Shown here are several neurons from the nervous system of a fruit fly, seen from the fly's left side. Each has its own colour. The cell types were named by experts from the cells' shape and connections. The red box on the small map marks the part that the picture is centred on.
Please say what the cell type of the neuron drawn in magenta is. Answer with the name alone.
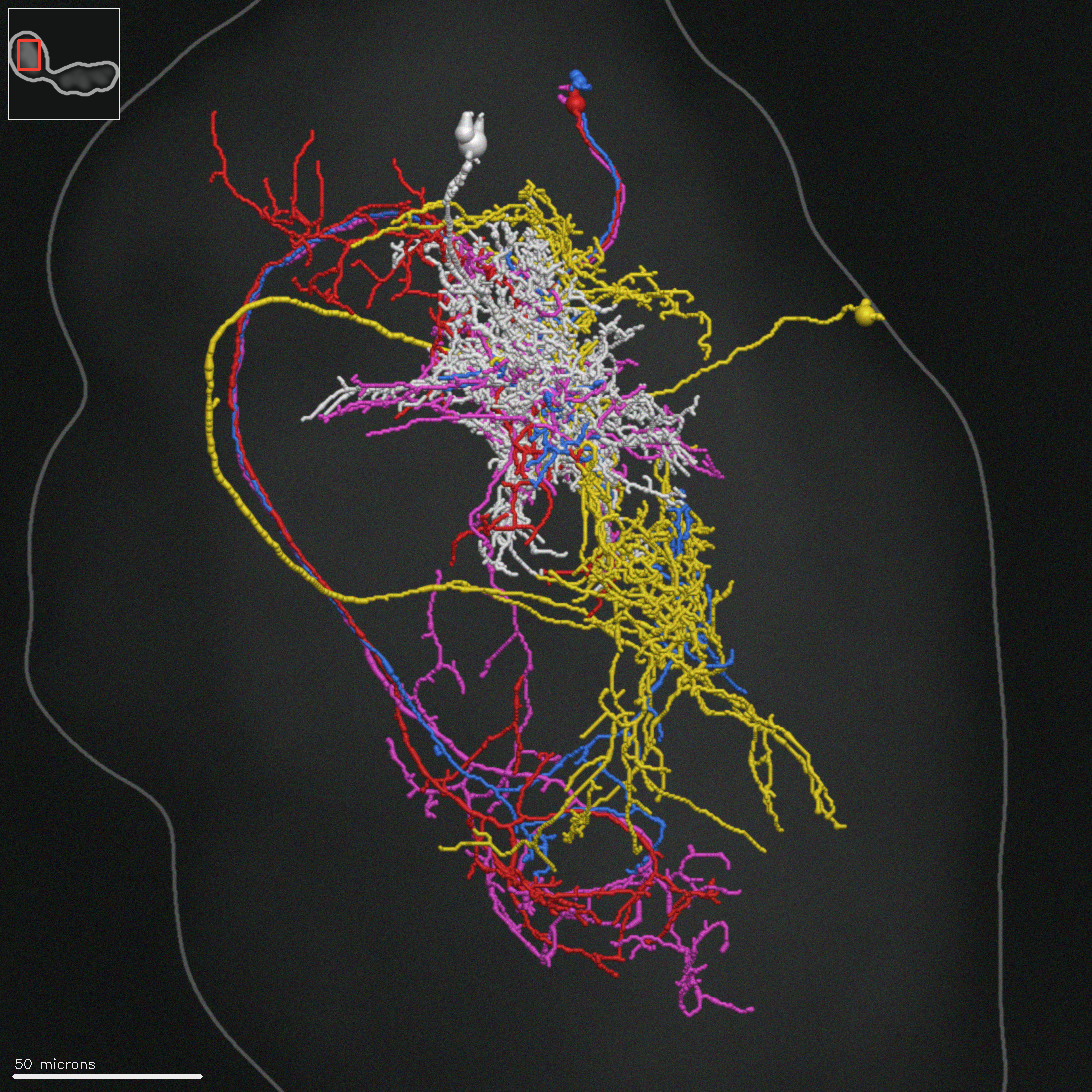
CL203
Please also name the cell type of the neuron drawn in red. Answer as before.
CL205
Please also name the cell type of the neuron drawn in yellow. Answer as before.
CL336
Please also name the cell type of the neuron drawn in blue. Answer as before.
CL204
